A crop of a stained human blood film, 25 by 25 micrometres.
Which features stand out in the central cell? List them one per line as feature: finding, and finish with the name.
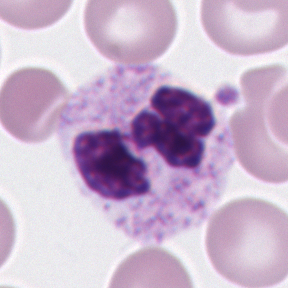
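Outline: roughly round
Nucleus: divided into separate lobes, not one continuous mass
Cytoplasm: abundant and pale pink
Granules: small, violet, scattered throughout the cytoplasm
Name: segmented neutrophil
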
